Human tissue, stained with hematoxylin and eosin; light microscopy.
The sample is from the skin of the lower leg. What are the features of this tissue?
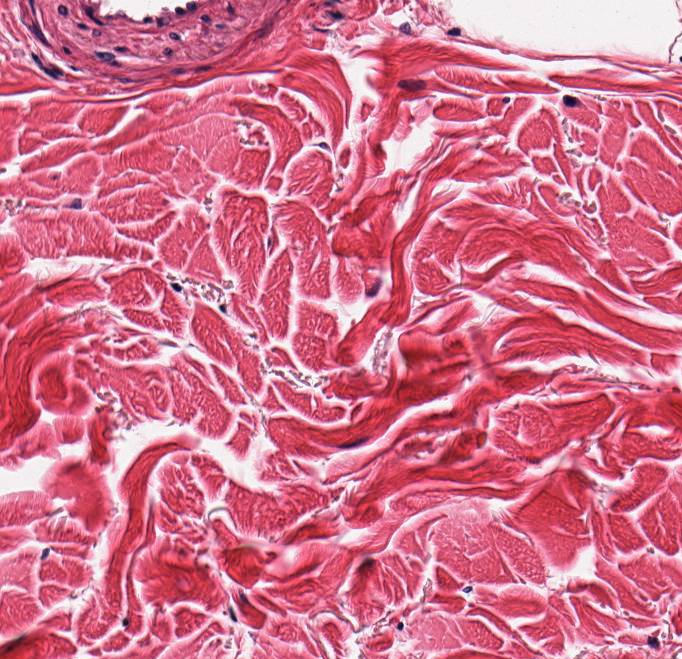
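Narrow white clefts separate many of the fibres throughout this field. Nuclei are sparse among the fibres. In the top left corner lies part of a vessel wall with layered elongated nuclei. No fat cells are seen.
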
